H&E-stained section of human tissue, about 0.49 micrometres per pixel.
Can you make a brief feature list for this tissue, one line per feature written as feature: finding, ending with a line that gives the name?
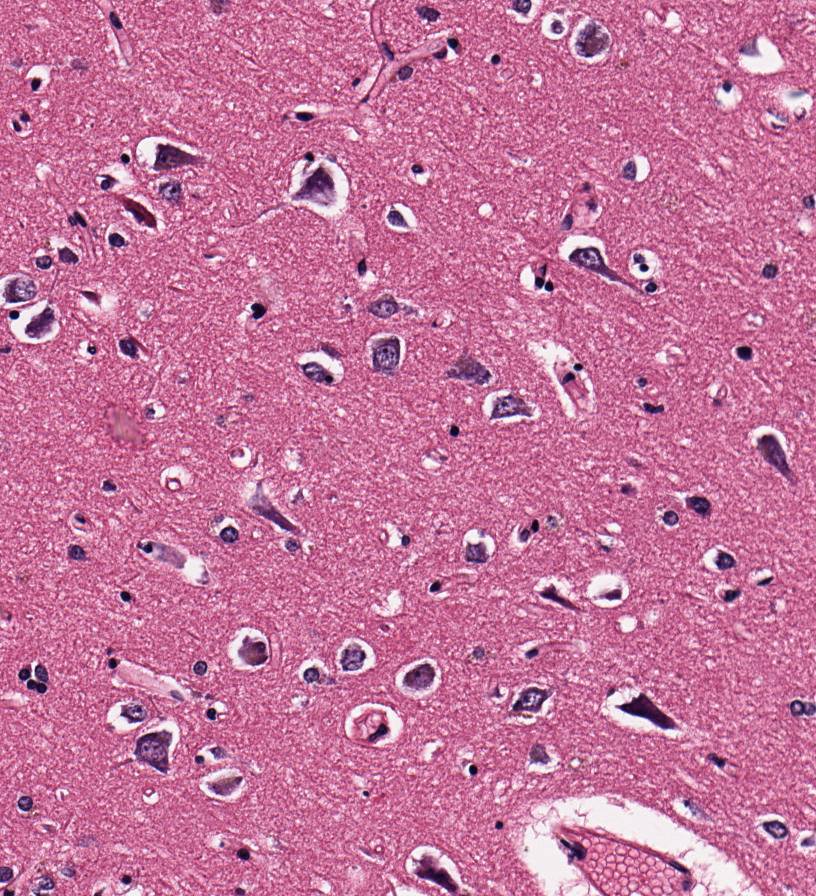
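Arrangement: cells scattered singly and evenly, no layering into sheets or units
Background: pink, finely fibrillary
Largest cells: neurons, triangular or polygonal bodies, scattered throughout
Smaller nuclei: round, dark, little visible cytoplasm, scattered among the neurons
Vessel: bottom right, filled with closely packed red blood cells
Tissue: cerebral cortex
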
